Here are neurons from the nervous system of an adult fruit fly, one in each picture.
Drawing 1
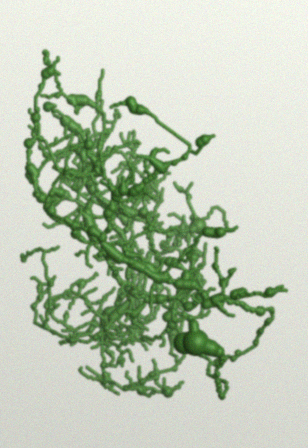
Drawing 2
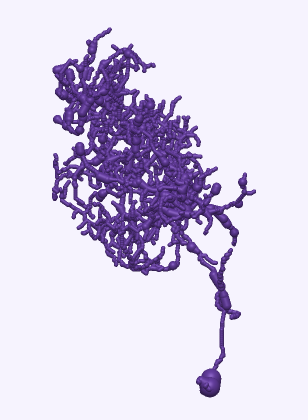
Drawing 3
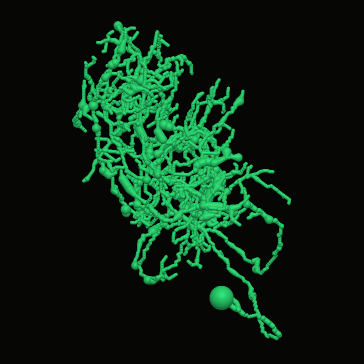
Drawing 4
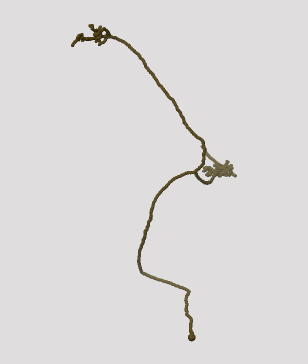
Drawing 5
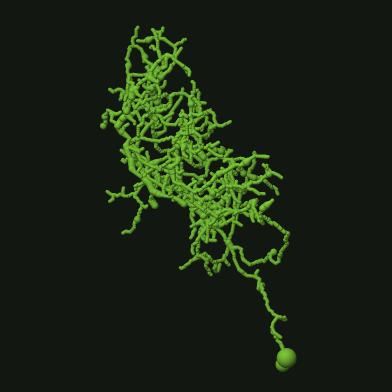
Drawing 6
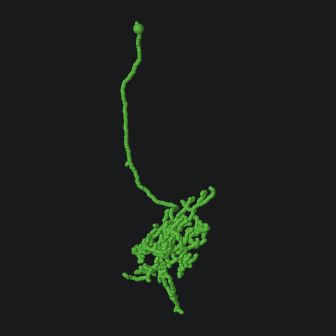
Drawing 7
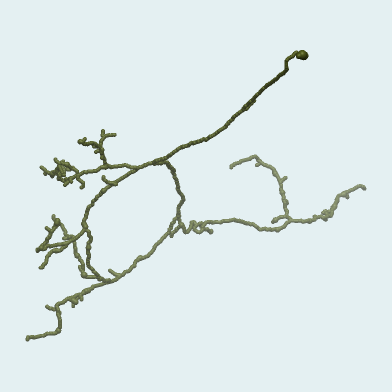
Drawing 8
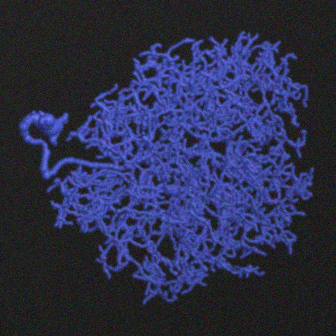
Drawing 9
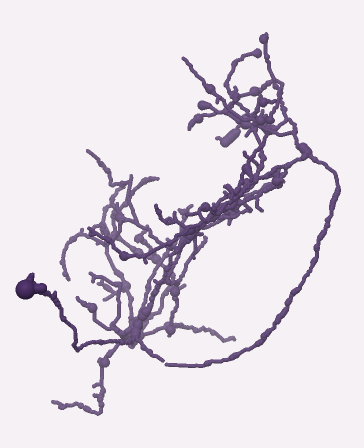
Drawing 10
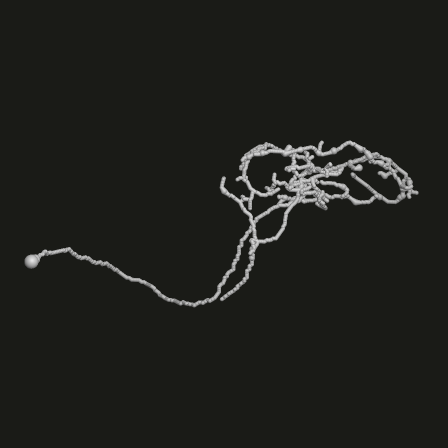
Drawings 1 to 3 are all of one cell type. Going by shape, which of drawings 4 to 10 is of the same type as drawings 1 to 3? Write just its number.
5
